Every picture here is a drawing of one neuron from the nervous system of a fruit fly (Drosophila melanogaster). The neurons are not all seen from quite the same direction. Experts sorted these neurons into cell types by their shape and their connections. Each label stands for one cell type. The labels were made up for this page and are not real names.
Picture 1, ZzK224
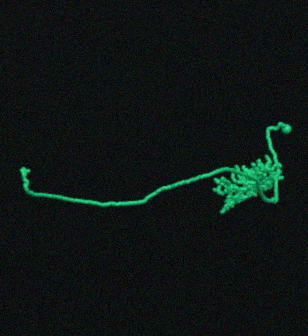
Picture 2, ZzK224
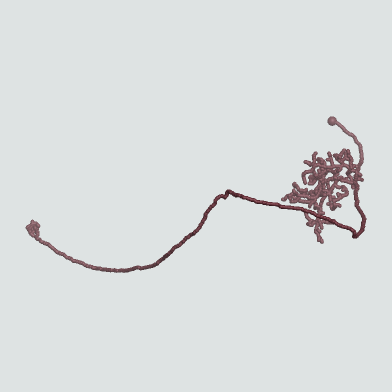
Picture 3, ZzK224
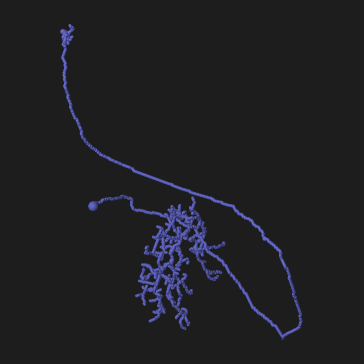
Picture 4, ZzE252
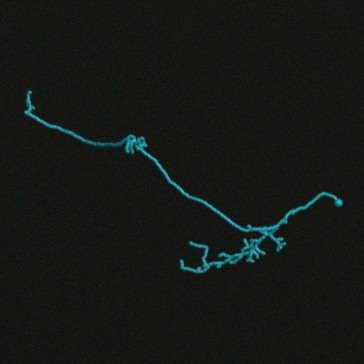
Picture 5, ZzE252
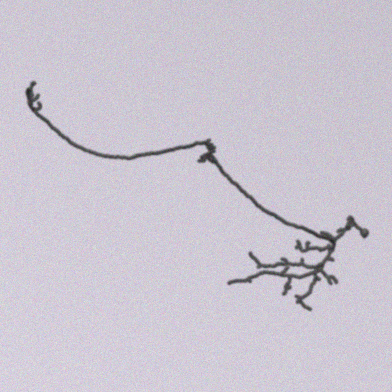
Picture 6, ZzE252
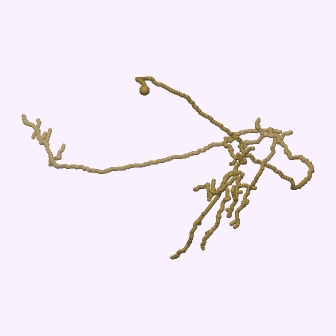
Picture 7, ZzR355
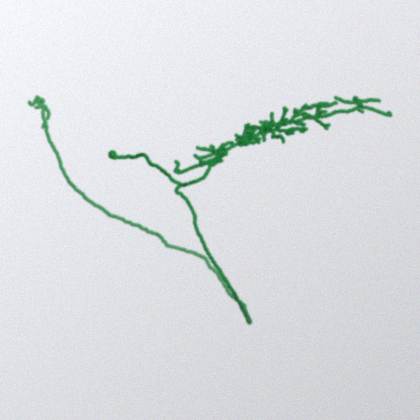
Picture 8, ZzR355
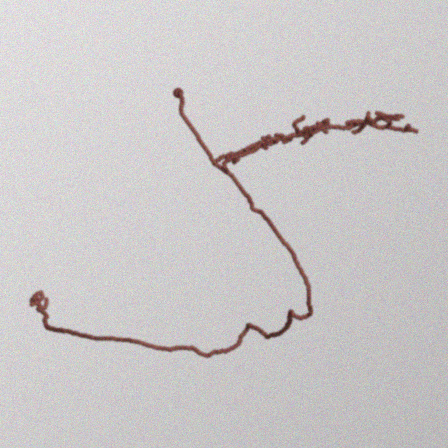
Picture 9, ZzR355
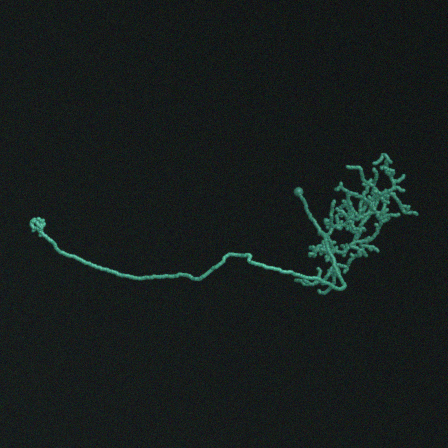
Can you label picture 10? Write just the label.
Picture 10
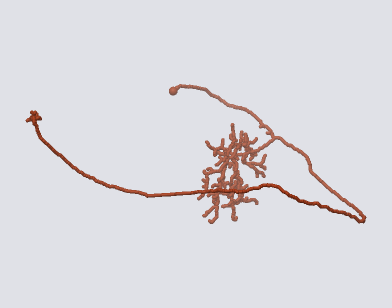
ZzK224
